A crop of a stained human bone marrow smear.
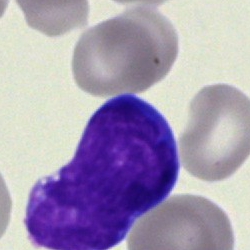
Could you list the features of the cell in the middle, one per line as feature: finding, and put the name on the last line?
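Shape: elongated, long axis running upper right to lower left
Nucleus: fills almost the whole cell
Cytoplasm: scant, at most a thin rim at the margin
Staining: deep purple-blue throughout
Identification: blast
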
